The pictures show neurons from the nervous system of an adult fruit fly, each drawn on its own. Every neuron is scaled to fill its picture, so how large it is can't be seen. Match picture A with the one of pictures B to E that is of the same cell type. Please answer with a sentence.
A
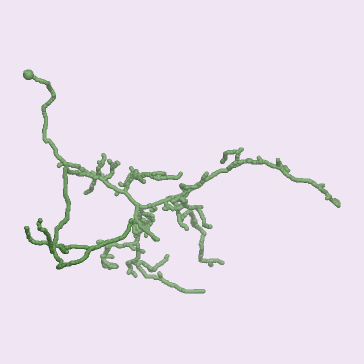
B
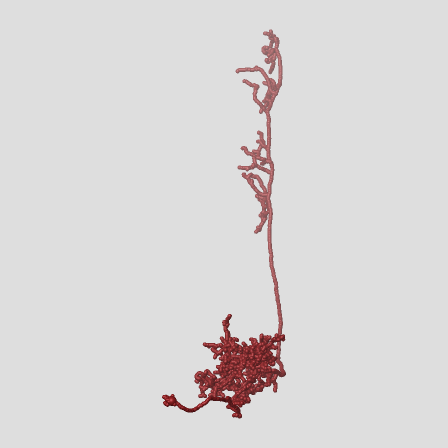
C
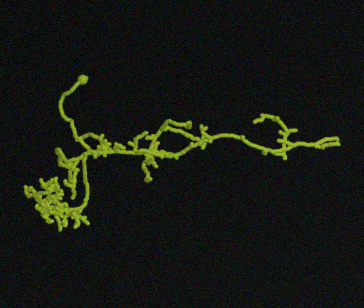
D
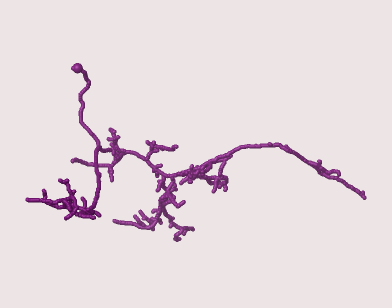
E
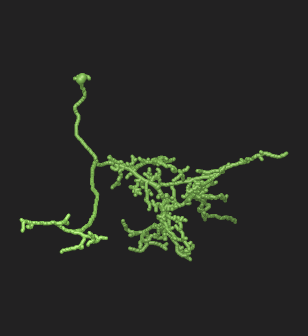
Picture D shows a neuron of the same cell type.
